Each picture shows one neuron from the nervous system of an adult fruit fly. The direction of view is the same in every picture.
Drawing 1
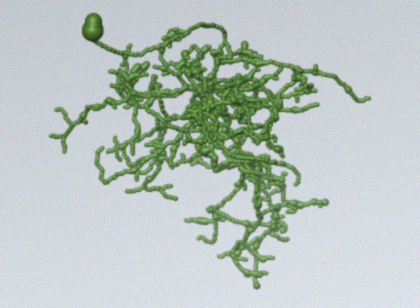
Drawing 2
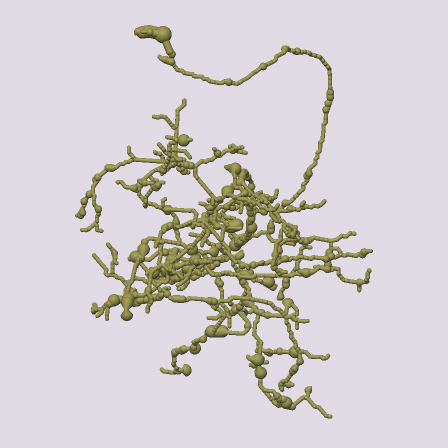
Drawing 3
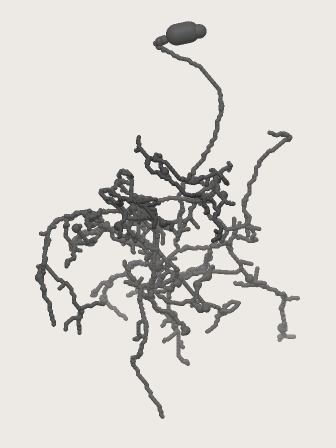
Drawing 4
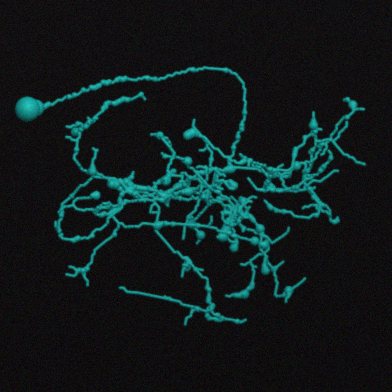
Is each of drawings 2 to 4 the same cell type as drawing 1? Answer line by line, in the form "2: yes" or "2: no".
2: no
3: no
4: no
